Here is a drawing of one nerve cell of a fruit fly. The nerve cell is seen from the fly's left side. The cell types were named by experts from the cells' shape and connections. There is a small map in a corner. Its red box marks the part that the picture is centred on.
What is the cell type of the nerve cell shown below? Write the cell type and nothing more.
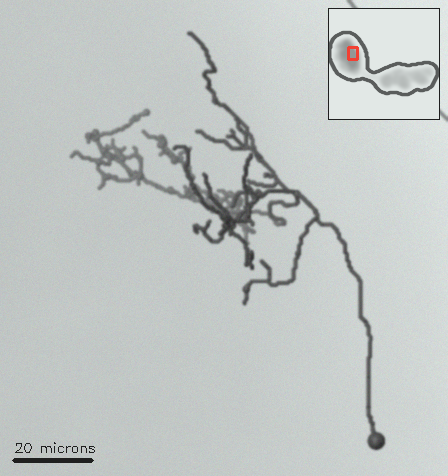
CB2462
